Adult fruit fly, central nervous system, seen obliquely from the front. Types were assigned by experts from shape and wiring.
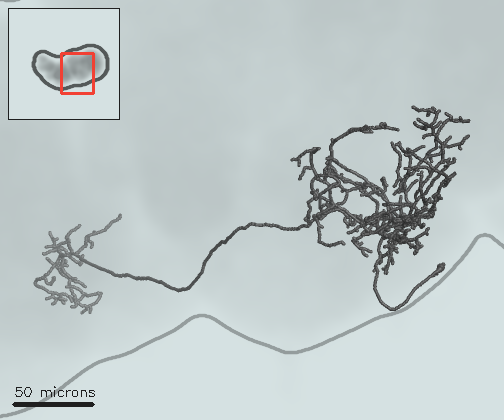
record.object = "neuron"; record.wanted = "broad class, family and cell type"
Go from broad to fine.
descending neuron; hemilineage MX12; DNge147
